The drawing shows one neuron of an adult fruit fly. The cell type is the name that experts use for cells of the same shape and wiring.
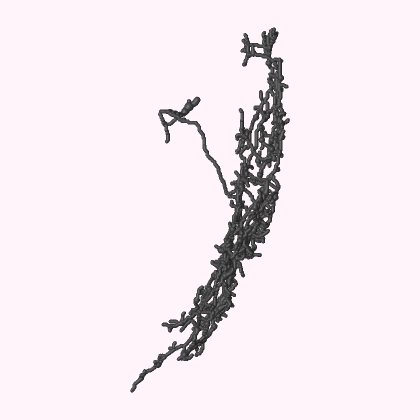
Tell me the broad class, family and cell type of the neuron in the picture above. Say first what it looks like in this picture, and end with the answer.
The cell body can be seen at the top of the picture. The picture shows dozens of branch ends. It is an optic-lobe intrinsic neuron. Its family is Cm. It is of cell type Cm17.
